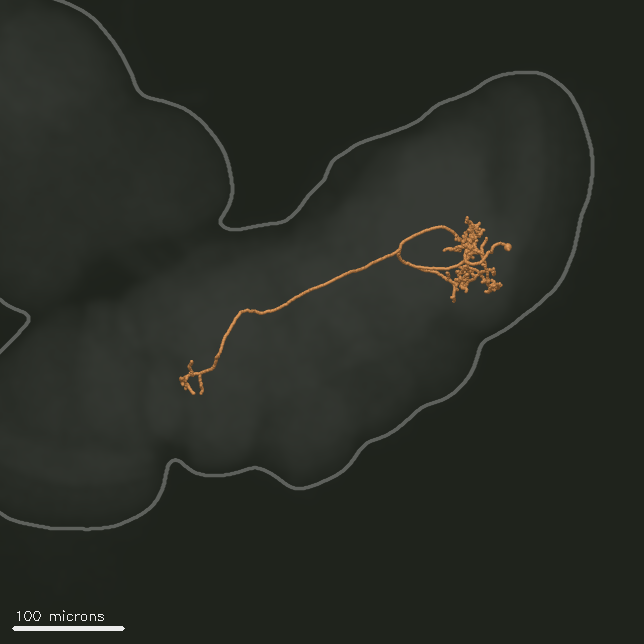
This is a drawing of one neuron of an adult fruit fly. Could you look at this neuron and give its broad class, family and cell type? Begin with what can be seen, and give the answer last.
The cell body is on the right of the picture. By the scale bar it is about 300 microns wide in this view. Its broad class is central-brain intrinsic neuron. The family is hemilineage VLPl&d1_dorsal. The cell type is CB1187.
